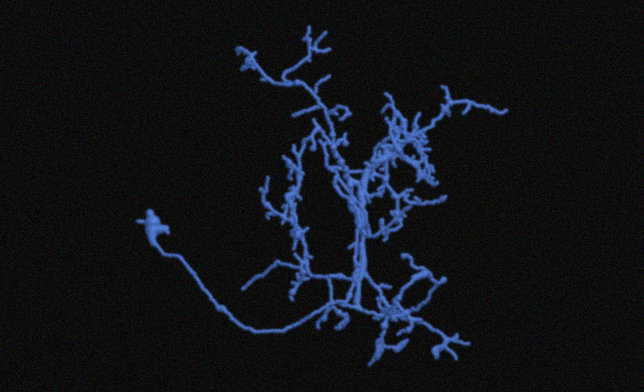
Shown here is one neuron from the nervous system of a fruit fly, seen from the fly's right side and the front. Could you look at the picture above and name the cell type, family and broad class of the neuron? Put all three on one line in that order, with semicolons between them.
IN20A.22A036; hemilineage 20A.22A; nerve-cord intrinsic neuron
